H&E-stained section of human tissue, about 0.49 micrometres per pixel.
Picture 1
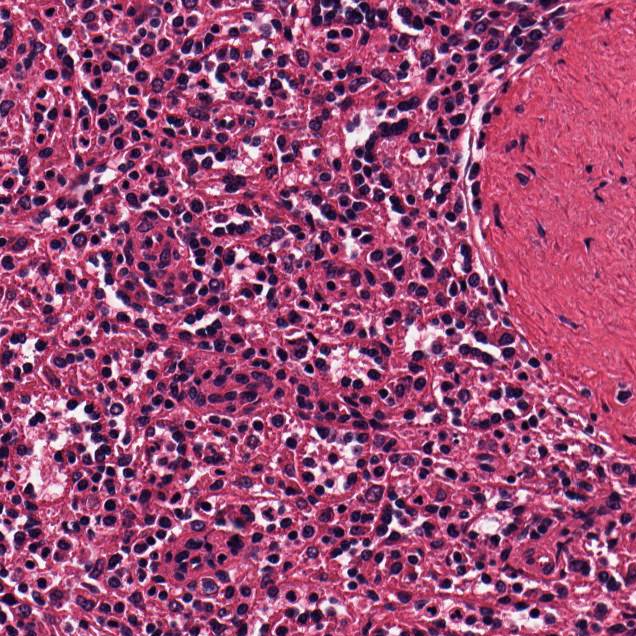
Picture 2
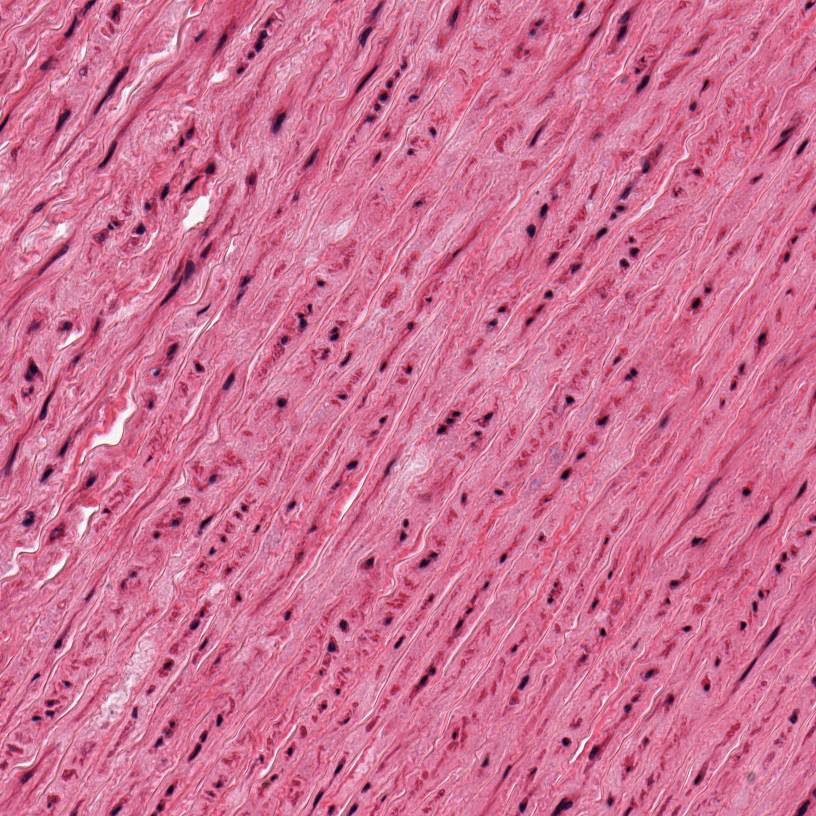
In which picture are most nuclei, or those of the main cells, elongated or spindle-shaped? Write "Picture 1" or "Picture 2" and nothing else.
Picture 2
